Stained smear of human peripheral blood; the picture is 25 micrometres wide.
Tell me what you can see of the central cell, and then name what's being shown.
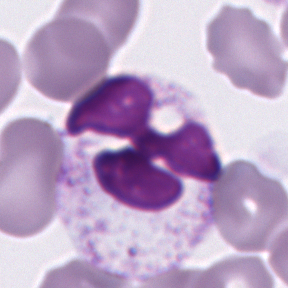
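Three distinct lobes make up the nucleus, their chromatin dense and dark purple throughout. The plentiful cytoplasm is very pale pinkish-lilac, with fine, small lilac granules scattered all through it. This is a segmented neutrophil.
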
